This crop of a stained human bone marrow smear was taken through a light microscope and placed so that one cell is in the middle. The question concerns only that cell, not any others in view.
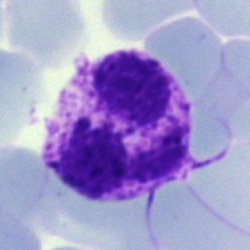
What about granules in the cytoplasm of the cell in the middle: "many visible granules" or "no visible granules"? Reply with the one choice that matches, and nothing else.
Many visible granules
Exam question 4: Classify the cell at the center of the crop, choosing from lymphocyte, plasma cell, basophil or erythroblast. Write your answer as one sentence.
The cell at the middle of the frame should be recorded as a basophil.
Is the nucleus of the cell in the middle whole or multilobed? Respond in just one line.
Rather than a single mass, the nucleus forms two or more lobes.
